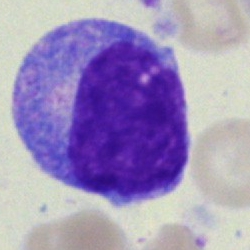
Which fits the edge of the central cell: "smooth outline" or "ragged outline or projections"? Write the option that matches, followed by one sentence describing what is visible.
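Smooth outline. The cell outline is round and smooth.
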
